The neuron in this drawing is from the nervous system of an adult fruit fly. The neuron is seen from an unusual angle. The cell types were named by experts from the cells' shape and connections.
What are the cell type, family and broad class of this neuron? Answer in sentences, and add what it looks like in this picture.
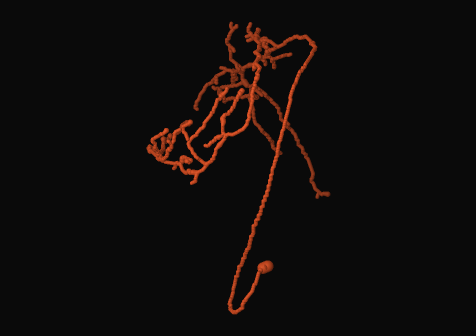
It is of cell type SLP082. Its family is hemilineage SLPav2. This is a central-brain intrinsic neuron. The cell body is at the bottom of the picture. In this view it is taller than it is wide.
